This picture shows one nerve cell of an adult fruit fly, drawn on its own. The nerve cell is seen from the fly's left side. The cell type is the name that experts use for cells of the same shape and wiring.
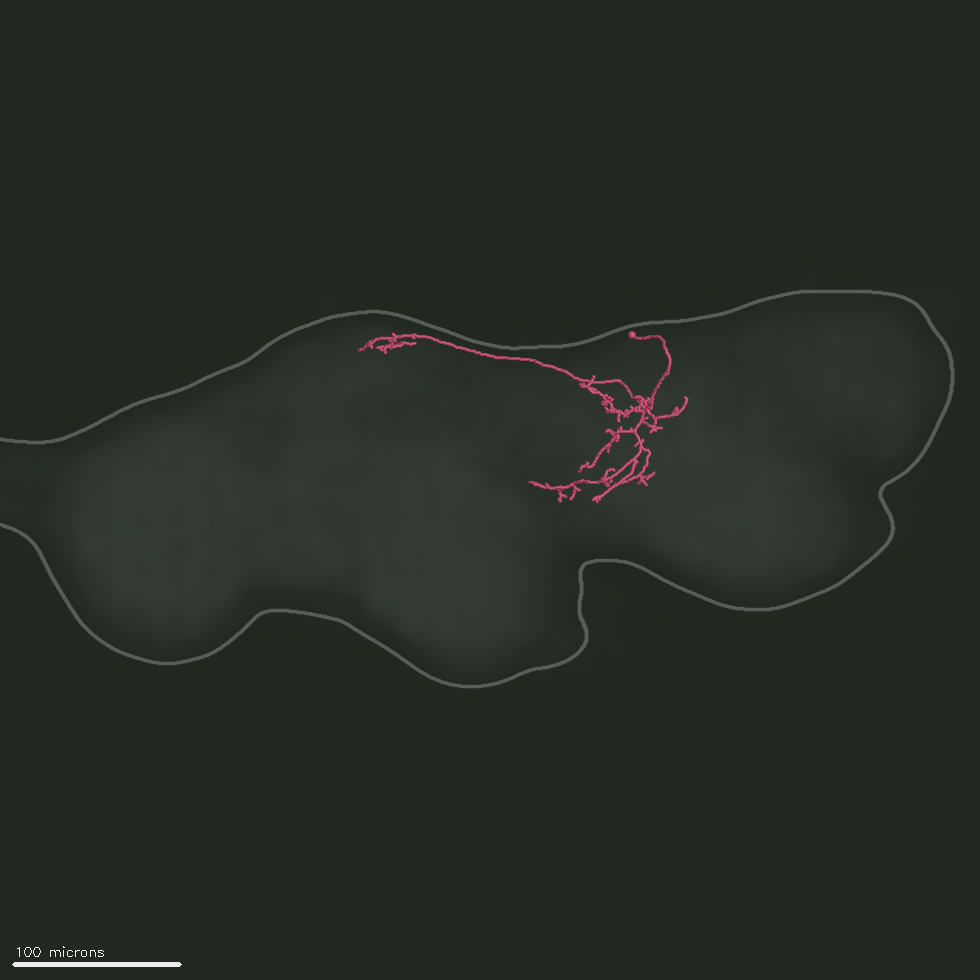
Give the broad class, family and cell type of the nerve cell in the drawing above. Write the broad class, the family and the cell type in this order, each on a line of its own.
nerve-cord intrinsic neuron
hemilineage 19B
IN19B094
